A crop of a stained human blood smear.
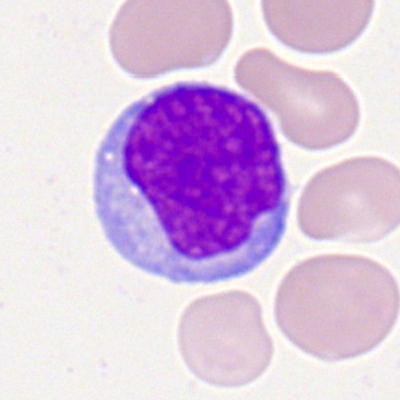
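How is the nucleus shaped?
It has a shallow indentation on its lower-left side.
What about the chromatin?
It is coarsely clumped, with paler patches lying between dark purple areas.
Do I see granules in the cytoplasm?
No, none are visible.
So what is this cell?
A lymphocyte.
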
